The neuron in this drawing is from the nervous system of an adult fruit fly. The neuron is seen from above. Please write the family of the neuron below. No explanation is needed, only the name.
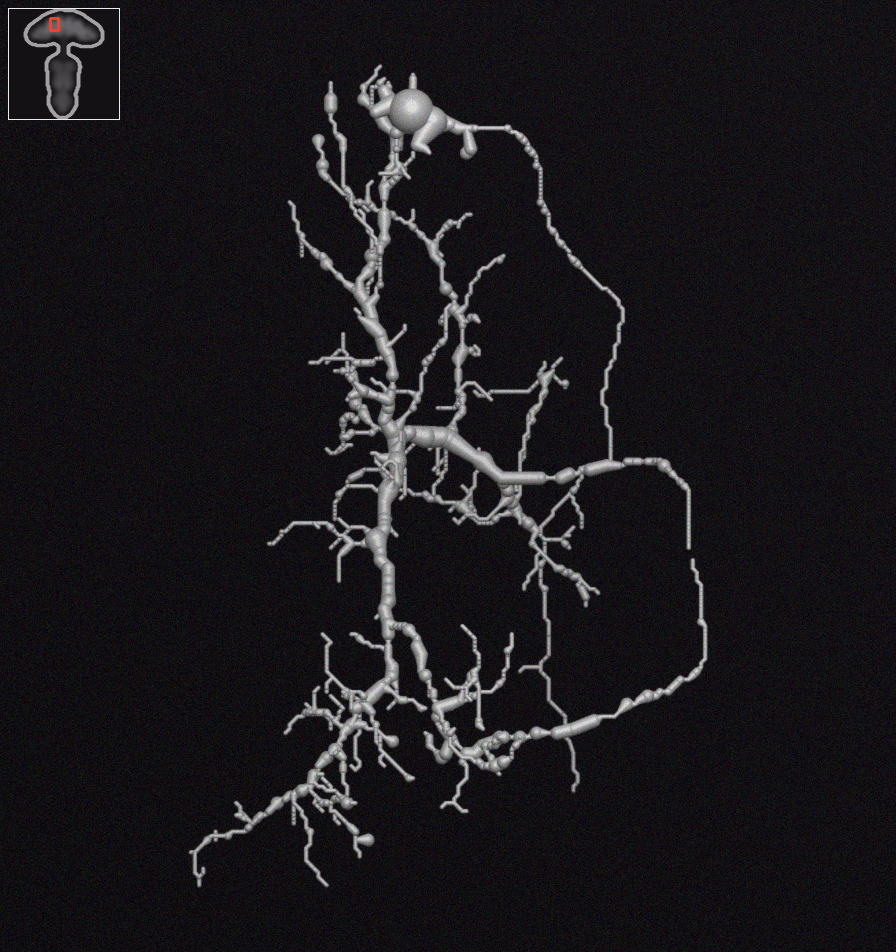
hemilineage ALl1_ventral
